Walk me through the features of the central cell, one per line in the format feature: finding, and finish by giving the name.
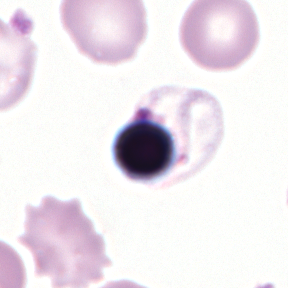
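Chromatin: uniformly dense, purple-black, no texture I can make out.
Position: nucleus off-centre, toward the lower left.
Left side: nucleus reaches the cell edge, no rim of cytoplasm.
Speck: small, purple, at the upper-left margin of the nucleus.
Identity: normoblast.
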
